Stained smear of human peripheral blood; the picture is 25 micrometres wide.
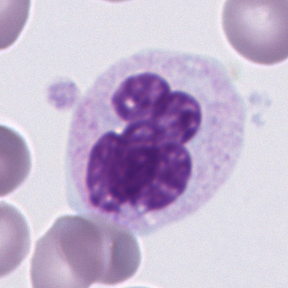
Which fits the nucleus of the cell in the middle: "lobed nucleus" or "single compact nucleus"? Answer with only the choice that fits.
Lobed nucleus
